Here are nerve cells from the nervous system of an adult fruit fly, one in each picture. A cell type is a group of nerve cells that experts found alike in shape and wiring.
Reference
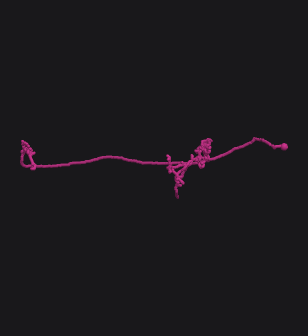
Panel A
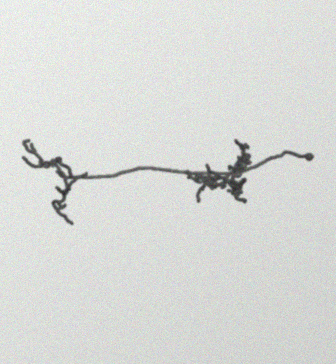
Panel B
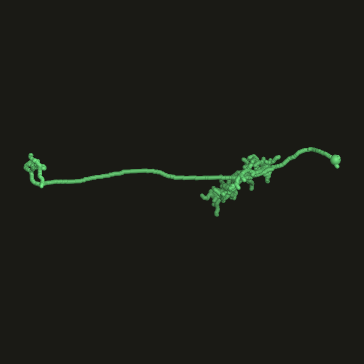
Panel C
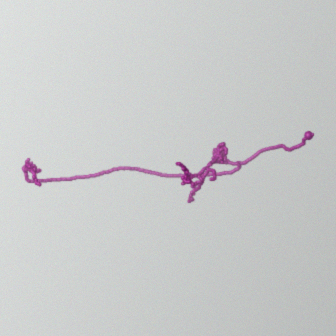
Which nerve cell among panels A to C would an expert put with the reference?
C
